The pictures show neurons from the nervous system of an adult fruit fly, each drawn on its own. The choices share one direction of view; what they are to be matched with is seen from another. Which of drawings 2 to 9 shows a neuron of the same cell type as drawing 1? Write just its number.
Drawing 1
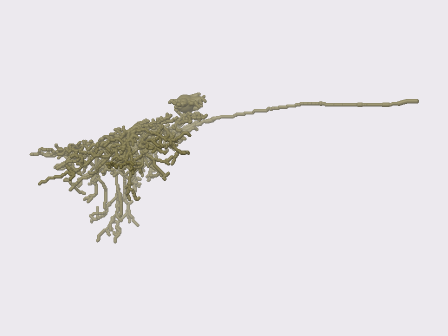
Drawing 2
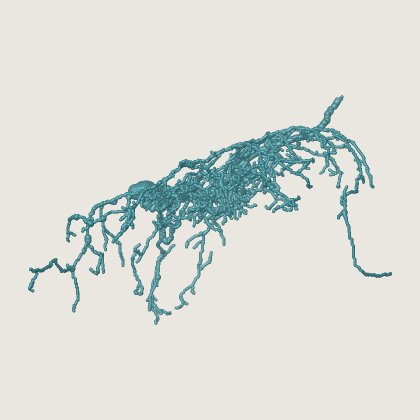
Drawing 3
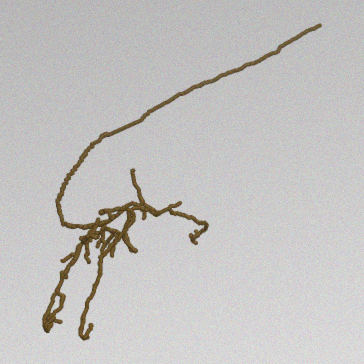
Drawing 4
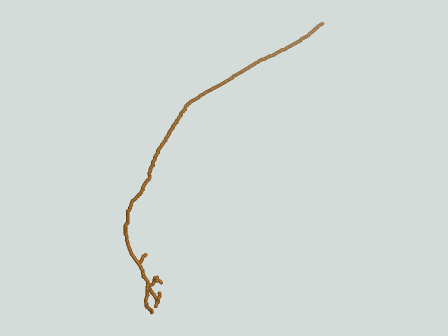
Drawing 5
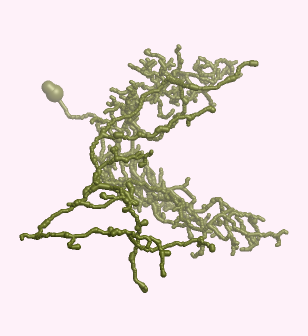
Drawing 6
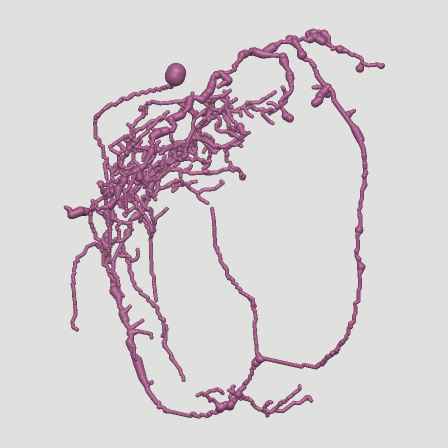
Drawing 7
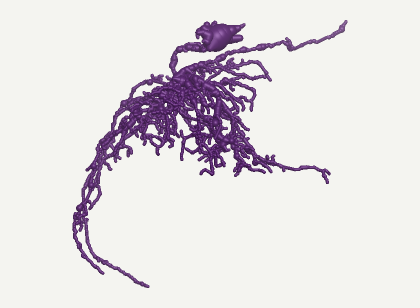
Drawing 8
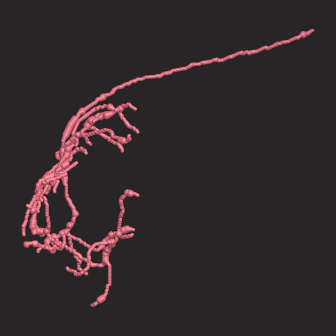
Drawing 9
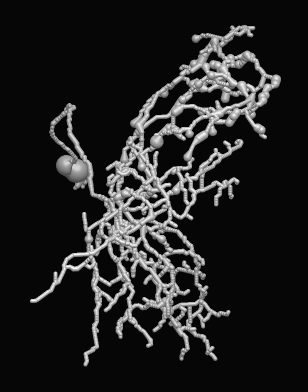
7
